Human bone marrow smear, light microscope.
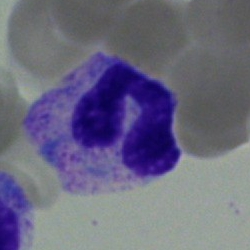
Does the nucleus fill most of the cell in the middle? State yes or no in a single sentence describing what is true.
No, the cytoplasm of this cell is abundant.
